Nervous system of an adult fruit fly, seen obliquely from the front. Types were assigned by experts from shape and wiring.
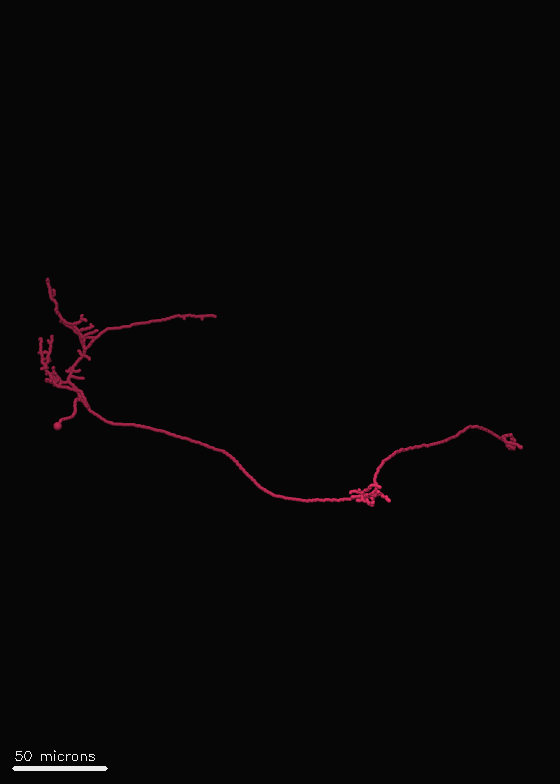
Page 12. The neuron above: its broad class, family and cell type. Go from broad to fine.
central-brain intrinsic neuron; hemilineage AOTUv3_ventral; AOTU038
